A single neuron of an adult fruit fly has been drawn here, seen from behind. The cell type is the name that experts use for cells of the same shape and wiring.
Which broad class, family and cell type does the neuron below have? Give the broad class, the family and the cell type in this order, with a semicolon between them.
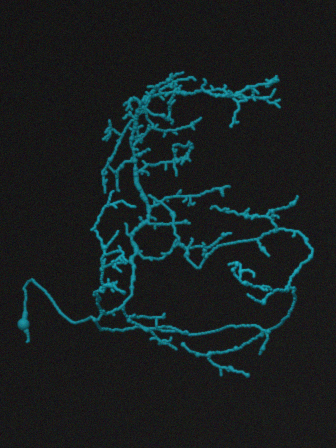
central-brain intrinsic neuron; hemilineage SLPav1_medial; CB3671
